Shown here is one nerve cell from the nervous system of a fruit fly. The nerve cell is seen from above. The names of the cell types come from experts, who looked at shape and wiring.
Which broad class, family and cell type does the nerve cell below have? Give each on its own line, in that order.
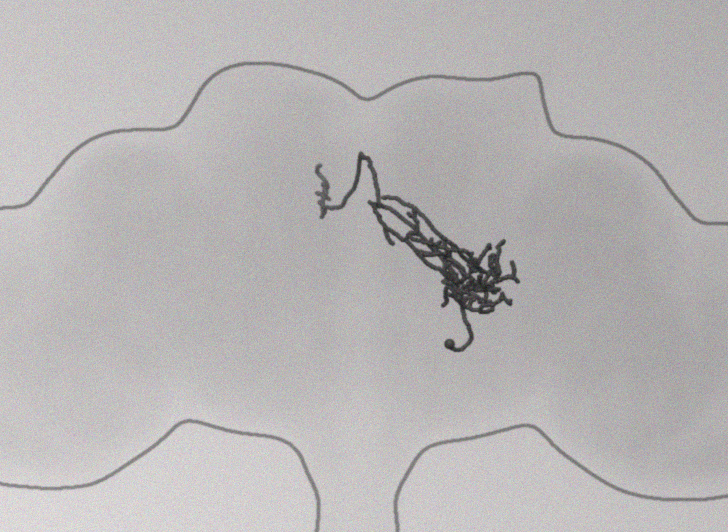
central-brain intrinsic neuron
hemilineage SMPpv1
SMP483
